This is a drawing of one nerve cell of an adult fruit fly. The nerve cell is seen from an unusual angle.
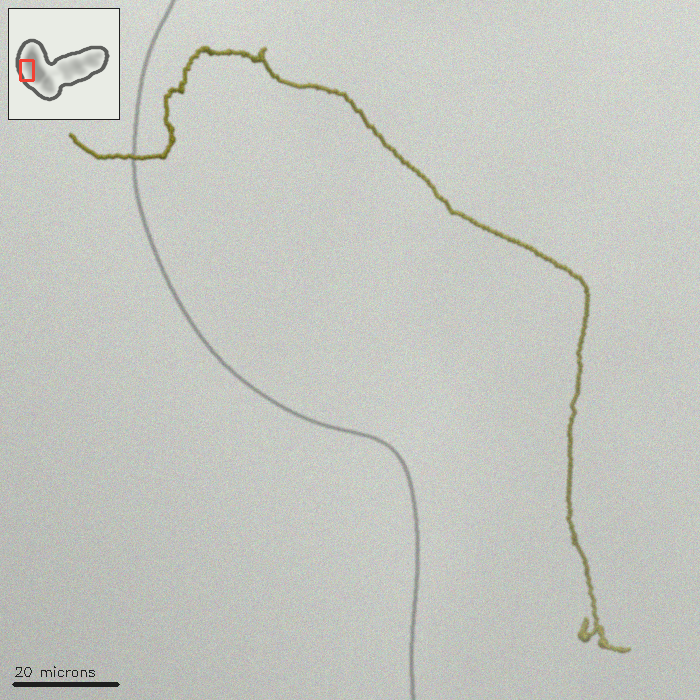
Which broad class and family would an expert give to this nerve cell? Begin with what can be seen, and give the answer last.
It is in the brain and does not reach the nerve cord. From top to bottom in the picture it spans about 120 microns. It has a dozen or fewer branch ends. This is a sensory neuron entering the brain. Its family is called class olfactory.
